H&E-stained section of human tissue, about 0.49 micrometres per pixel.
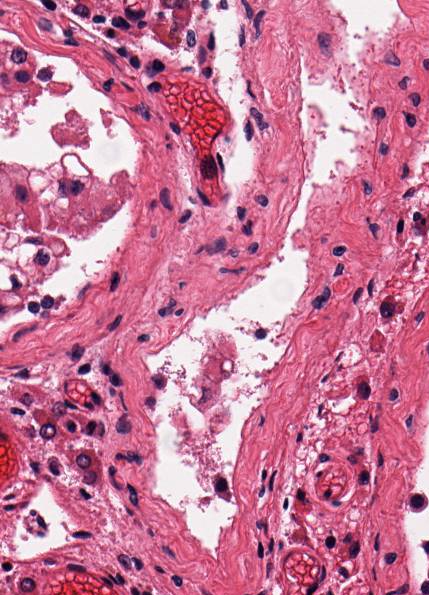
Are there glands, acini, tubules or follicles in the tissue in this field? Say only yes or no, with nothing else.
No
